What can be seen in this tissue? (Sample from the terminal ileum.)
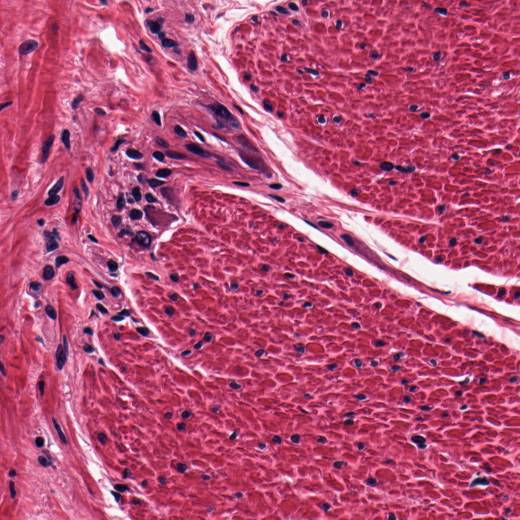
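Mostly closely packed pink muscle fibres in cross-section. Left edge: band of fibres running roughly vertically, cut along its length. Narrow white clefts with thin fibrous strands run diagonally, upper left toward right edge, dividing fibres into bundles. Cytoplasm fairly uniform deep pink.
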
